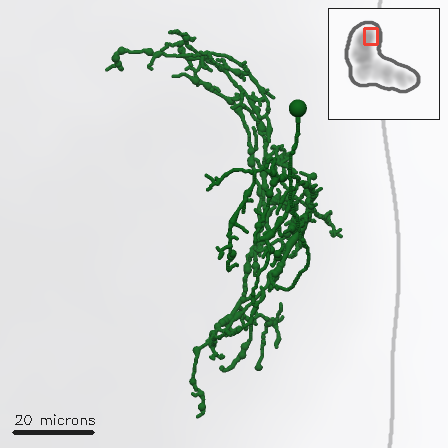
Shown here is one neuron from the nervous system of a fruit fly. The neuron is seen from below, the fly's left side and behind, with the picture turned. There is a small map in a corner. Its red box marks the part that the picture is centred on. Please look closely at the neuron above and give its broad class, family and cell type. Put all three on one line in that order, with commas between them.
central-brain intrinsic neuron, hemilineage SLPp&v1_posterior, SLP334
